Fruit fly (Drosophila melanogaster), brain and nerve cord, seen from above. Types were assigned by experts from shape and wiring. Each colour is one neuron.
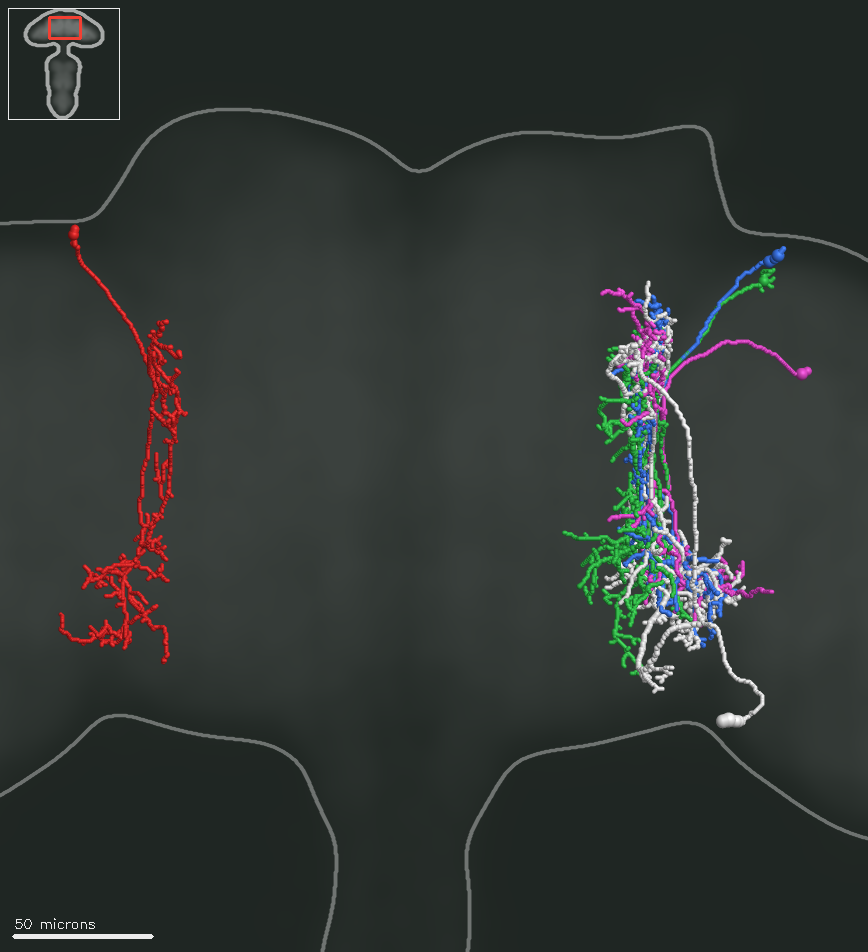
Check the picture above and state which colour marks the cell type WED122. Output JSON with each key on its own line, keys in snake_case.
{
 "colour": "white"
}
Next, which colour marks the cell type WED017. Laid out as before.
{
 "colour": "blue"
}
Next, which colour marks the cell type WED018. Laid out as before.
{
 "colour": "green"
}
